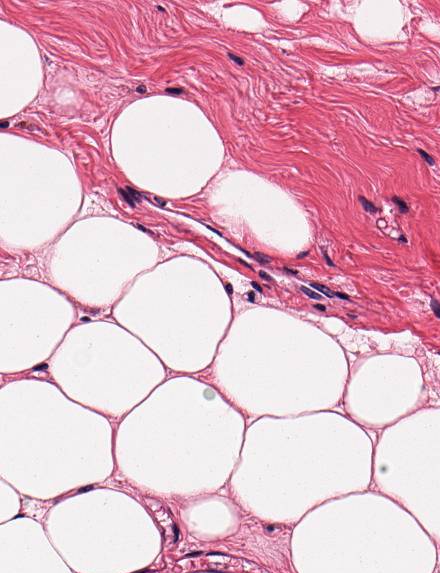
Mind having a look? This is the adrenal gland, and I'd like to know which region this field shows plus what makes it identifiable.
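You're looking at fat, which fills the lower and left parts, while dense pink collagen fills the upper right. See how each adipocyte is a large, empty, rounded-polygonal space, separated from its neighbours by a thin pink membrane.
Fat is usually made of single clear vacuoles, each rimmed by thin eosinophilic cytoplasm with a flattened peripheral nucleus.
The few nuclei you can find here are indeed flattened against the cell edge.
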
